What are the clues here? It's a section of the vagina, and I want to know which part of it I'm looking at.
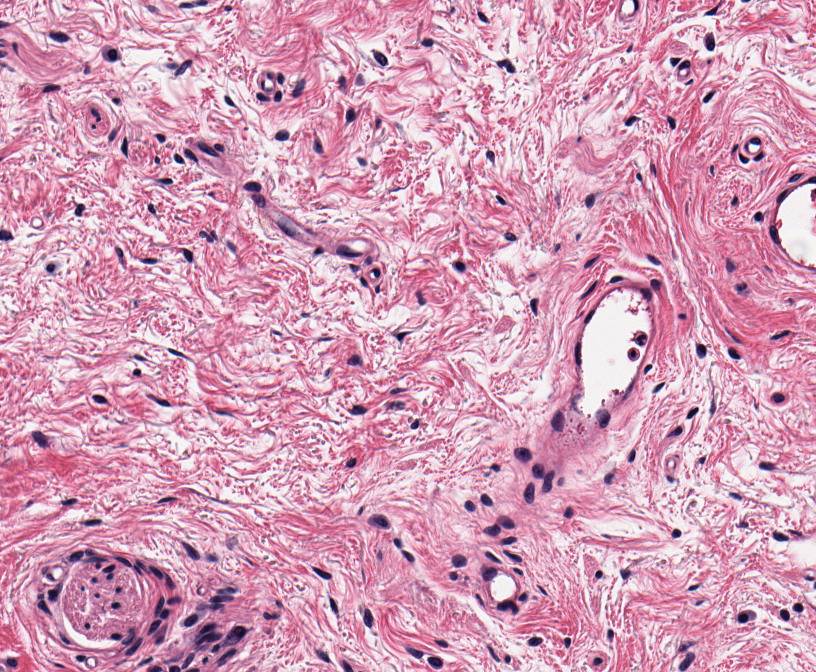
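The tissue in this field is loose connective tissue. Loosely arranged, wavy pink collagen fibres fill most of the field, more open centrally and at upper left than around the vessels at right and bottom.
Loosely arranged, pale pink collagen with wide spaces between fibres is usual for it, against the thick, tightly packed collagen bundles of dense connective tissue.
Right of centre, a thin-walled vessel has an open white lumen holding only a few red cells.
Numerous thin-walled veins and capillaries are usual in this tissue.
No epithelium is present anywhere.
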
